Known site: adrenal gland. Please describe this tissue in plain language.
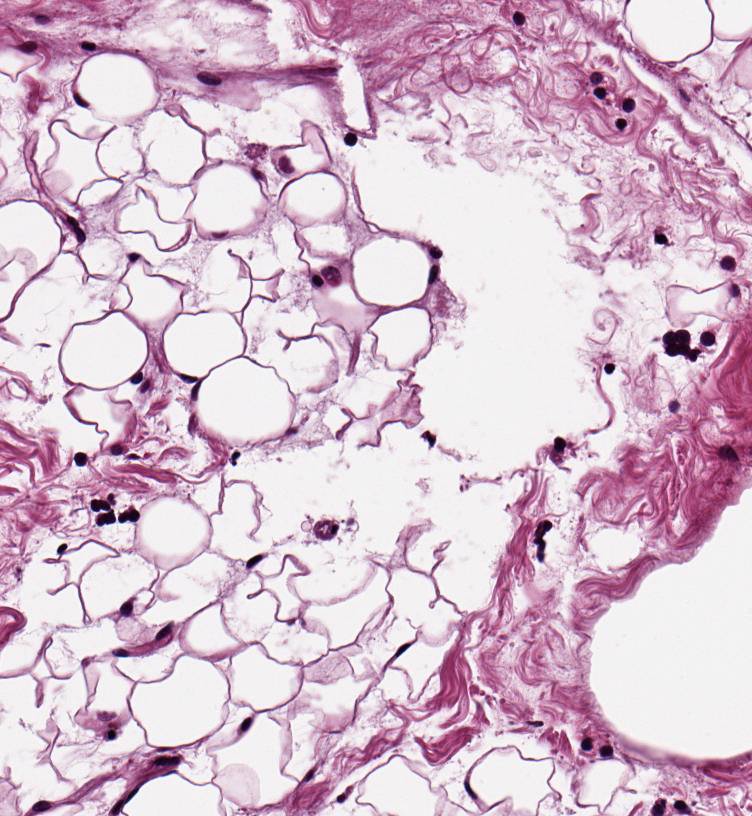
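Start with the right side, where wavy pink collagen bundles run. Small round cells with dark, dense nuclei and scant cytoplasm lie singly or in small clusters, one just right of the central empty space. Between the fat vacuoles is loose, pale pink, wispy material.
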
